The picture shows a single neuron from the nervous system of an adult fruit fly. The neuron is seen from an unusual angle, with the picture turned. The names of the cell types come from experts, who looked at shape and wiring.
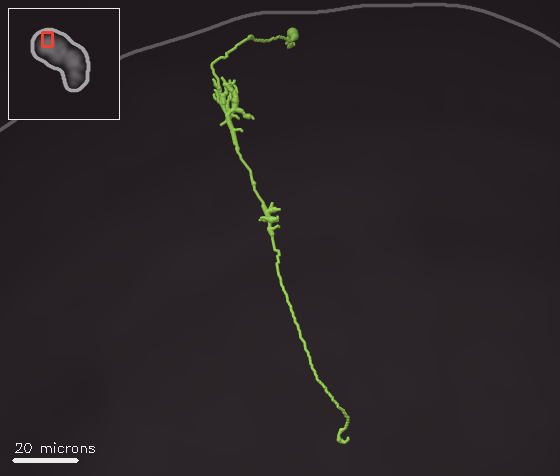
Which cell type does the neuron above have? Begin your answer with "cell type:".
cell type: Tm1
